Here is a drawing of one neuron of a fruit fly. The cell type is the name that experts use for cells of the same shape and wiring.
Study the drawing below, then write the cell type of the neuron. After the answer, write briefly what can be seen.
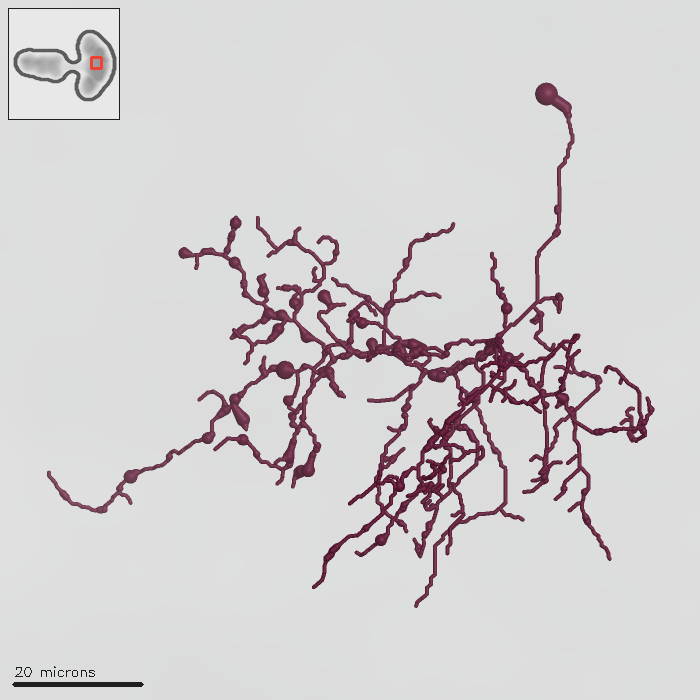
It is of cell type GNG318. It is a central-brain intrinsic neuron. The cell body is at the upper right of the picture. By the scale bar it is about 95 microns wide in this view. The picture shows dozens of branch ends.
